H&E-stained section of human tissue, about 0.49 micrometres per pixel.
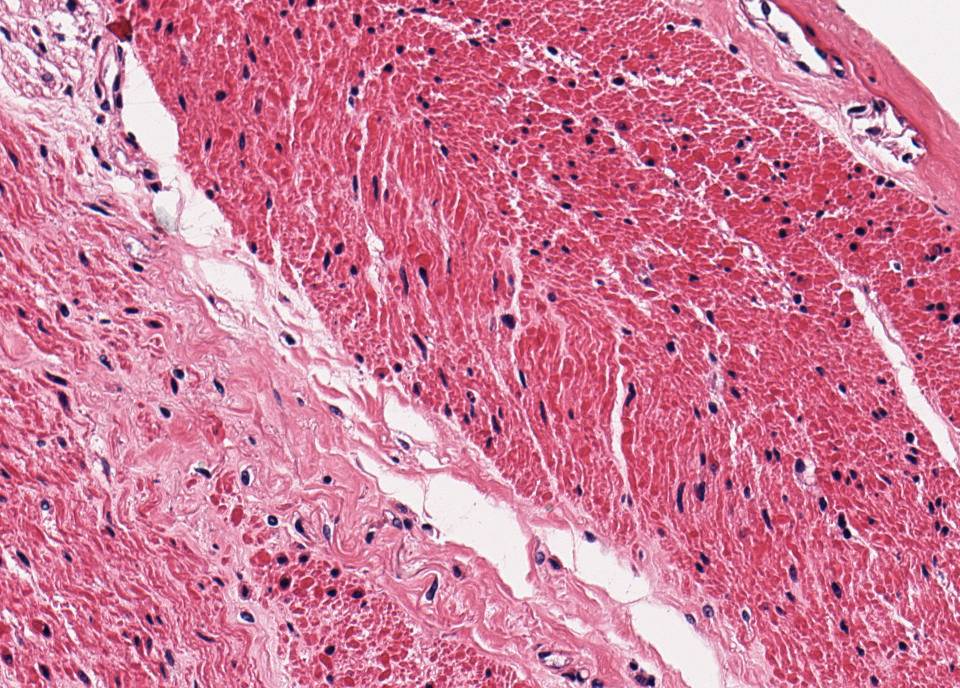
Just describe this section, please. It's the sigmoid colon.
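Deeply eosinophilic muscle fibres, gathered in bundles, occupy most of the field, with dark, elongated nuclei lying among them. In the upper right many fibres are cut across and appear as small, rounded red profiles. Paler pink, wavy collagen separates the muscle bundles, both along the cleft and in the lower left.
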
